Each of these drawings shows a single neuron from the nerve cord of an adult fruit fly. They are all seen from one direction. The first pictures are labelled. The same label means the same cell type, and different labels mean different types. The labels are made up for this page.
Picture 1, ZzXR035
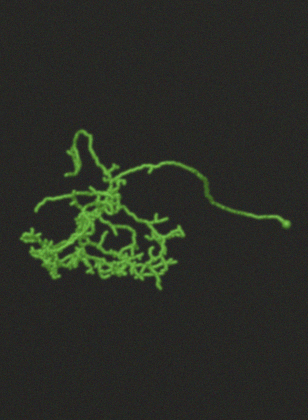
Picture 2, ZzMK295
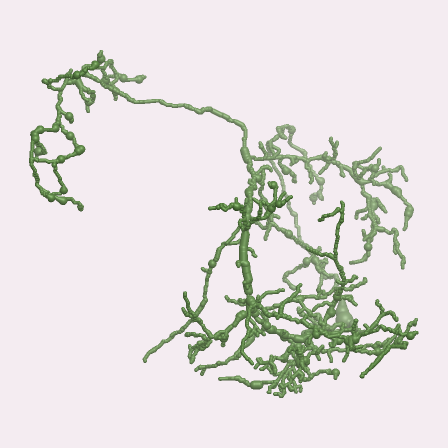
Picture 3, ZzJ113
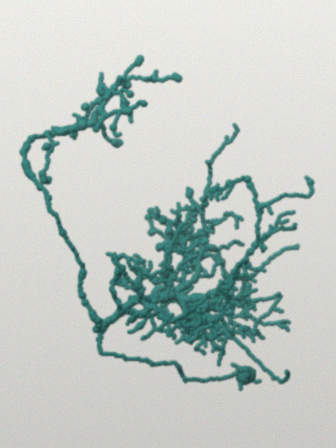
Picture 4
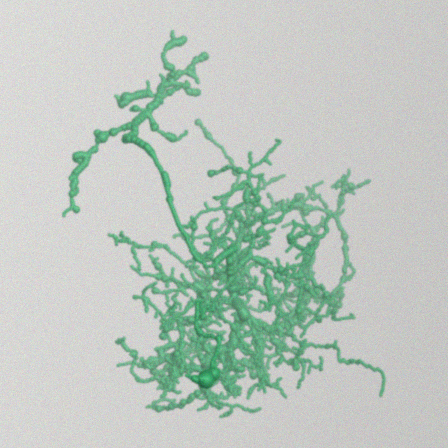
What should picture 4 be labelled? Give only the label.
ZzJ113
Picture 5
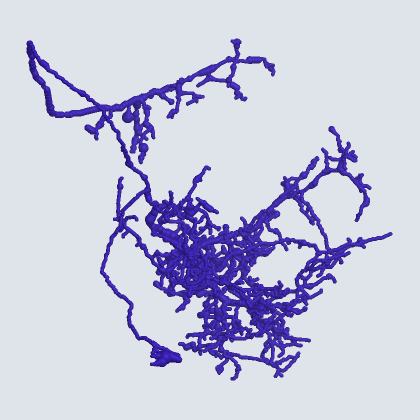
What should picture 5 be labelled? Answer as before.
ZzJ113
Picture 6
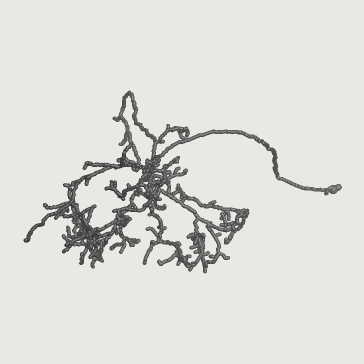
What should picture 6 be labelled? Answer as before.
ZzXR035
